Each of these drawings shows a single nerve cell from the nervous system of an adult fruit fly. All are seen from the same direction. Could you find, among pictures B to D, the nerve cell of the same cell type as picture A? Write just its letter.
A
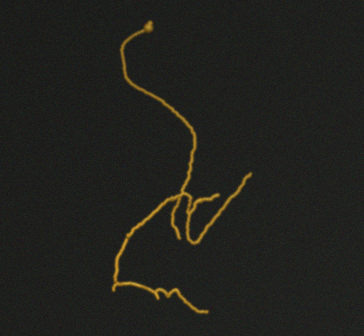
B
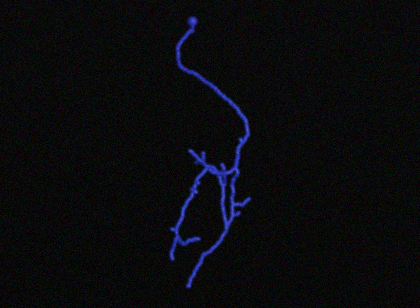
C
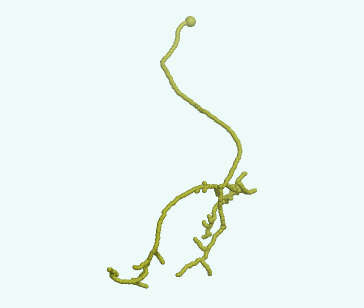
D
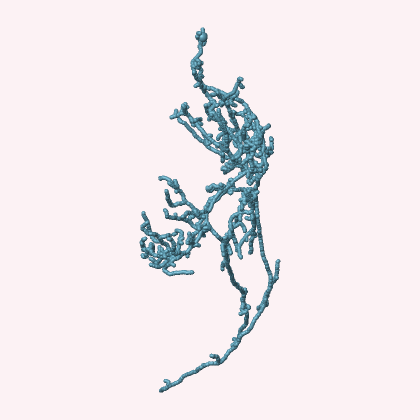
B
